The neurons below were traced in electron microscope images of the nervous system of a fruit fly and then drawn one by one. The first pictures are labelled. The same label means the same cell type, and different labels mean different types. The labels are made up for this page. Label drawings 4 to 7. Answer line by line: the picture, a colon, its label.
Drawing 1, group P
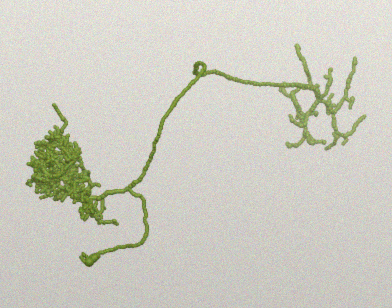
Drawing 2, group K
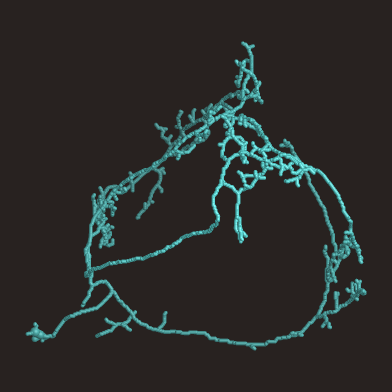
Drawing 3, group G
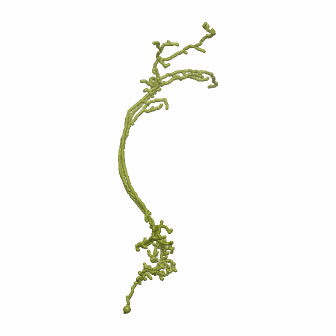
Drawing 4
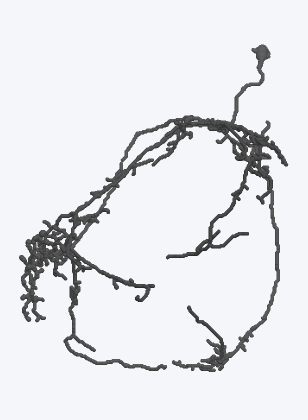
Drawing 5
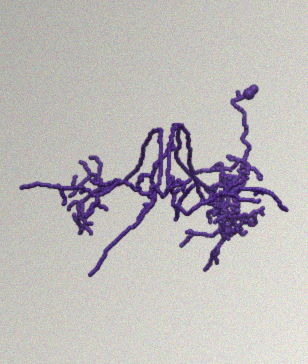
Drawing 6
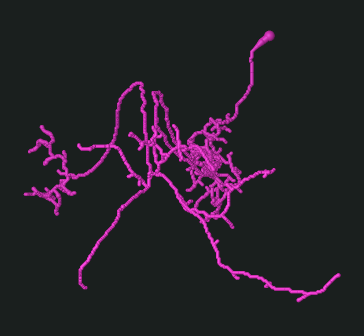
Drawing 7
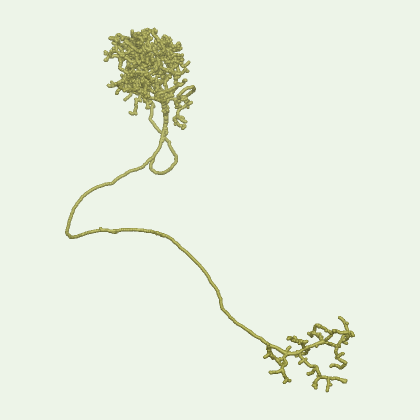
4: group K
5: group G
6: group G
7: group P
